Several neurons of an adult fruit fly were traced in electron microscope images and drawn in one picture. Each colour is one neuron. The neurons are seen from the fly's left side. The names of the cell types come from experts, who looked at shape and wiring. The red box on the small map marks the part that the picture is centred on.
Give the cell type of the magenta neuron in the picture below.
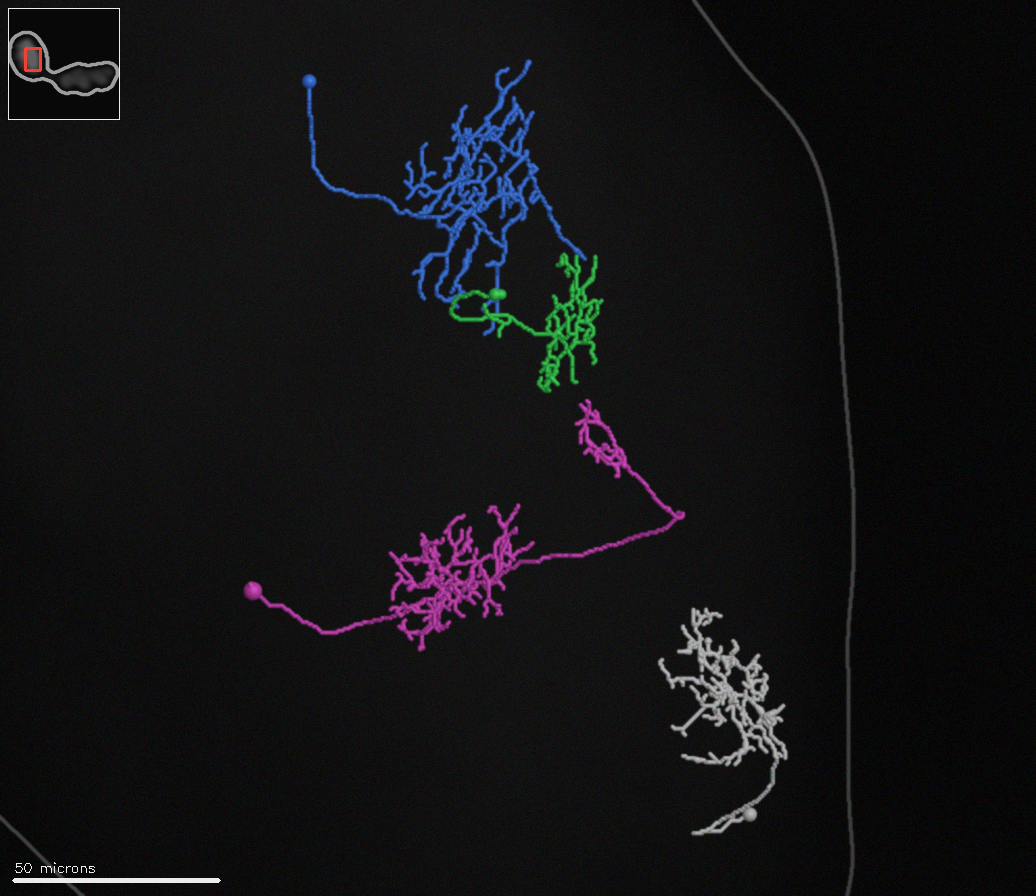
Tm39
